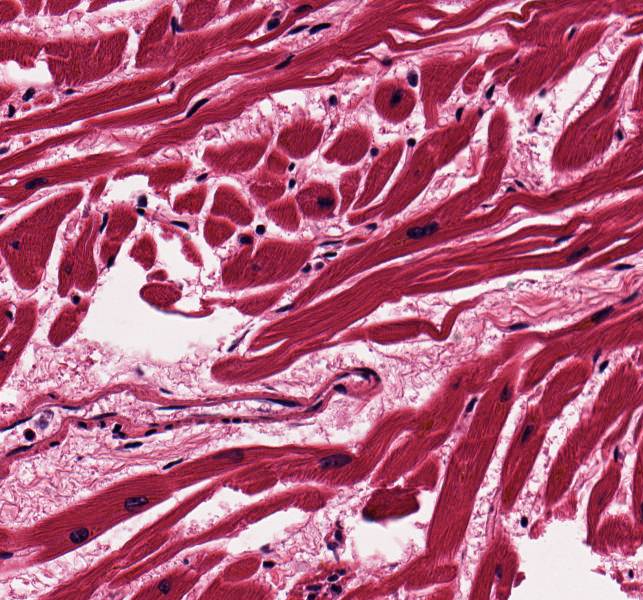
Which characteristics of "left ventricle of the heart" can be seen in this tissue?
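You are looking at the left ventricle of the heart. In the lower half, the muscle fibres are cut in longitudinal section, each with a single, oval, central nucleus. In the upper centre, cross-cut fibres show as rounded to polygonal profiles of varying size, some with a central nucleus. Their cytoplasm stains a deep, dense pink-red.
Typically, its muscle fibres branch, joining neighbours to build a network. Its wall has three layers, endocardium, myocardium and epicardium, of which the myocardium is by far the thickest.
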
